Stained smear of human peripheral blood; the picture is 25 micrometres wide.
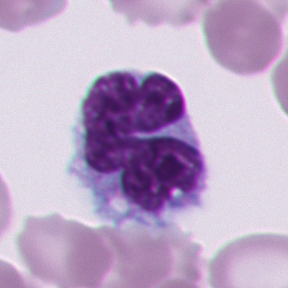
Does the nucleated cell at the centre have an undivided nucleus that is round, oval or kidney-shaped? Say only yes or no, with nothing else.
No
